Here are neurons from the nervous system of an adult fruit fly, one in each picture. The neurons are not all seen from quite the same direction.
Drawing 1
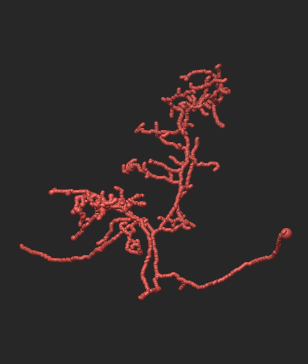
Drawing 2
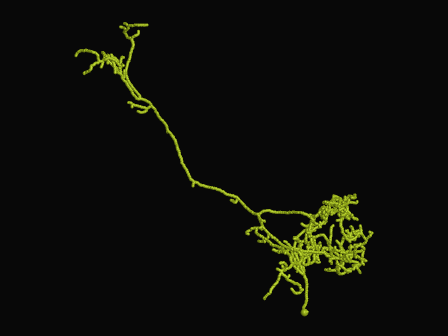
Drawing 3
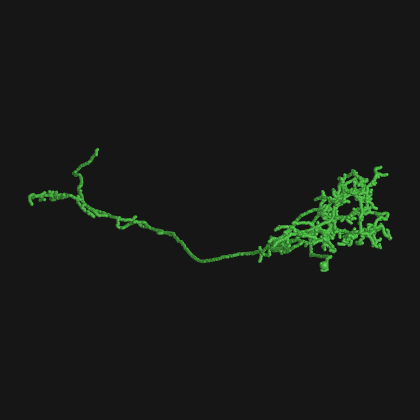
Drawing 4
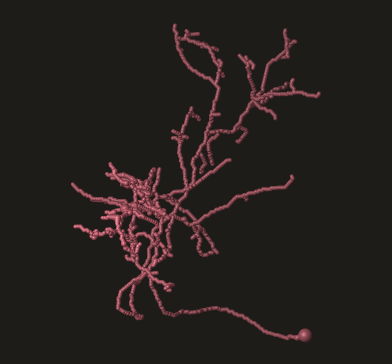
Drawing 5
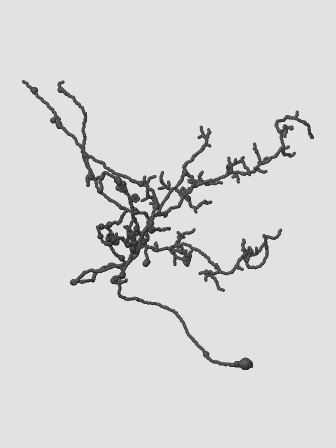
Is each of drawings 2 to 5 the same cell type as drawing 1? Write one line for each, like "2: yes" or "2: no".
2: no
3: no
4: yes
5: yes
